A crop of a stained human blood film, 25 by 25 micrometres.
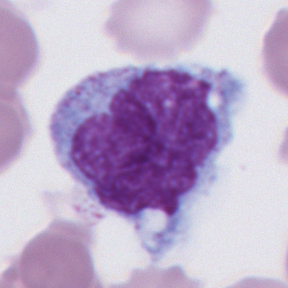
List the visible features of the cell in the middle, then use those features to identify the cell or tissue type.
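Notice the nucleus, folded into several overlapping lobes and filling most of the cell. The chromatin's finely stranded, not coarsely clumped, and the rim of cytoplasm is widest on the left. That's a monocyte.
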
